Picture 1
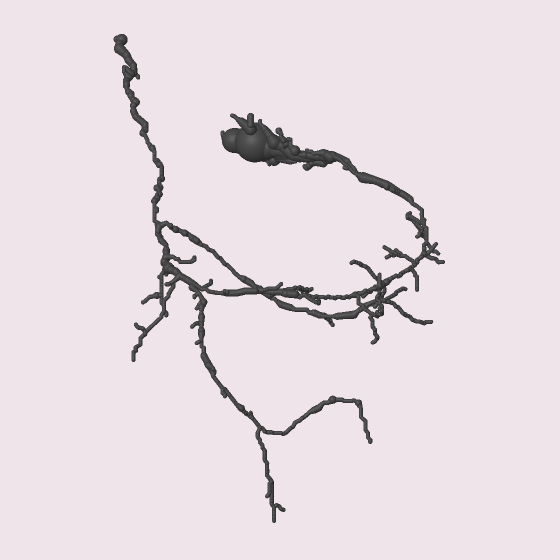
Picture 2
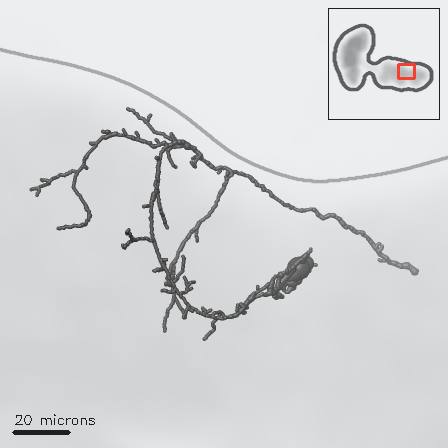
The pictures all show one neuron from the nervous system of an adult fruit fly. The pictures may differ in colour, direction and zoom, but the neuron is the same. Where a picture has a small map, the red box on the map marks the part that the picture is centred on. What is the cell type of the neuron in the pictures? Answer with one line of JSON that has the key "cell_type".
{"cell_type": "Sternal posterior rotator MN"}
